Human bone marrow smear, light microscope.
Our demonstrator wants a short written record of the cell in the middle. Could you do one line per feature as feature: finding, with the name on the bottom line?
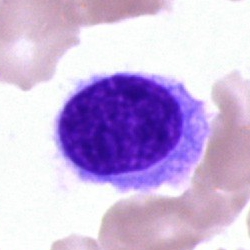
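Outline: slightly irregular, fuzzy along the right side
Nucleus: fills most of the cell, set toward the left
Cytoplasm: widest band on the right
Chromatin: dark purple, mottled with lighter patches
Identification: hairy cell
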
